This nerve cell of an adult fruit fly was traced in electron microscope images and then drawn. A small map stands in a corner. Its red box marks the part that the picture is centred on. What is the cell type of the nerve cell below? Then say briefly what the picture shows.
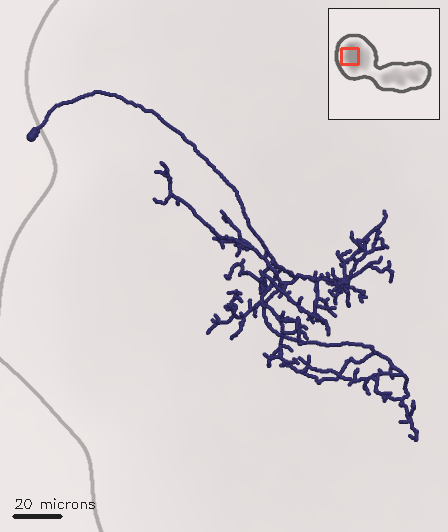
Its cell type is PS026. It is a central-brain intrinsic neuron. The cell body is at the upper left of the picture. By the scale bar it is about 170 microns wide in this view. The picture shows dozens of branch ends.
